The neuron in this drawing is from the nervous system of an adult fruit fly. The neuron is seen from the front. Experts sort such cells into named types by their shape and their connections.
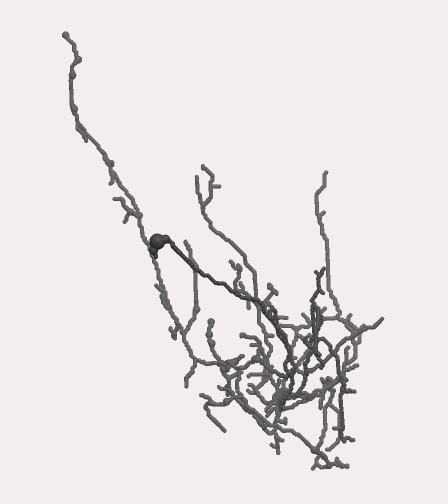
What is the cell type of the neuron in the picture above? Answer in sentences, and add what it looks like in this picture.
It is of cell type WED044. This is a central-brain intrinsic neuron. The picture shows dozens of branch ends. As drawn here it is taller than it is wide.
